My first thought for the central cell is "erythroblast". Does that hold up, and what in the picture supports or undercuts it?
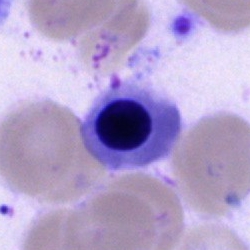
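Chromatin: very dark, densely condensed.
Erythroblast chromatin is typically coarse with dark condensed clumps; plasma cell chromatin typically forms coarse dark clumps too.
Fits both names. Nucleoli: none visible.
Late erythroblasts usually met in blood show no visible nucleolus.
Goes with erythroblast. Cytoplasm: a rim on all sides of the nucleus, no granules.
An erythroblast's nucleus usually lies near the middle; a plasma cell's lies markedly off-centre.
The all-round rim goes with erythroblast, against plasma cell. Verdict: erythroblast fits; plasma cell does not.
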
